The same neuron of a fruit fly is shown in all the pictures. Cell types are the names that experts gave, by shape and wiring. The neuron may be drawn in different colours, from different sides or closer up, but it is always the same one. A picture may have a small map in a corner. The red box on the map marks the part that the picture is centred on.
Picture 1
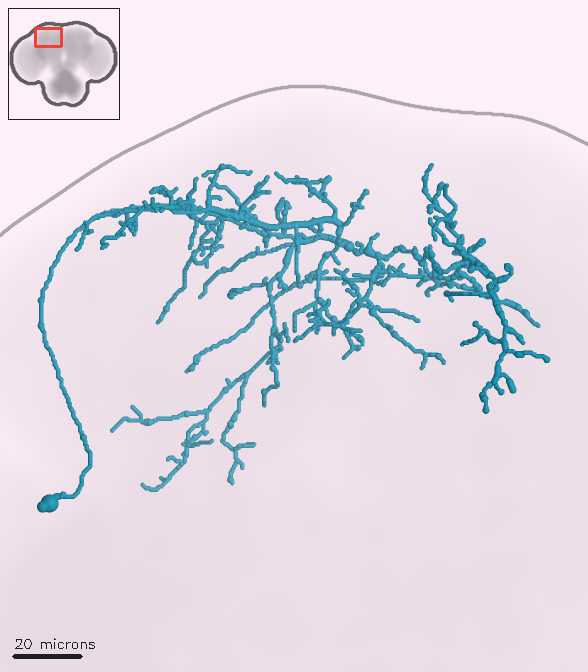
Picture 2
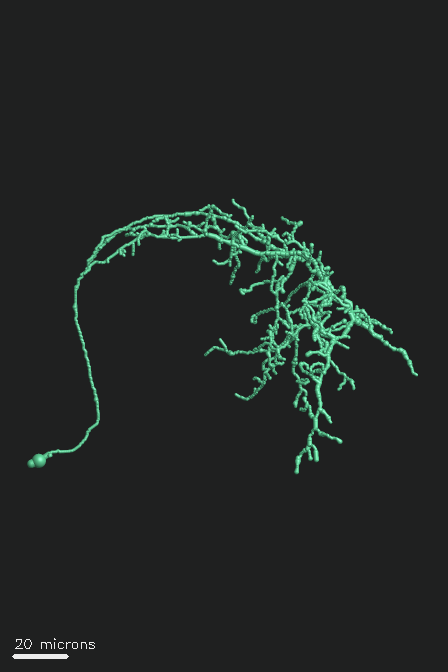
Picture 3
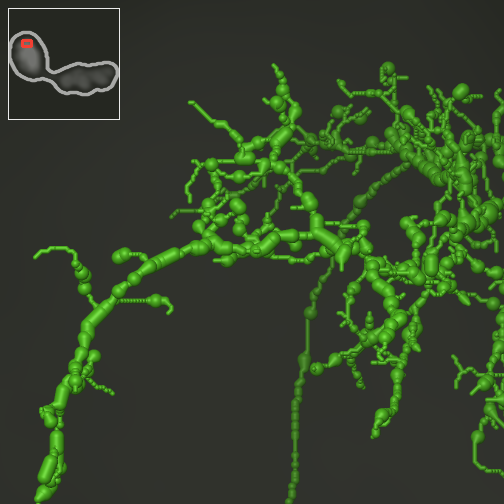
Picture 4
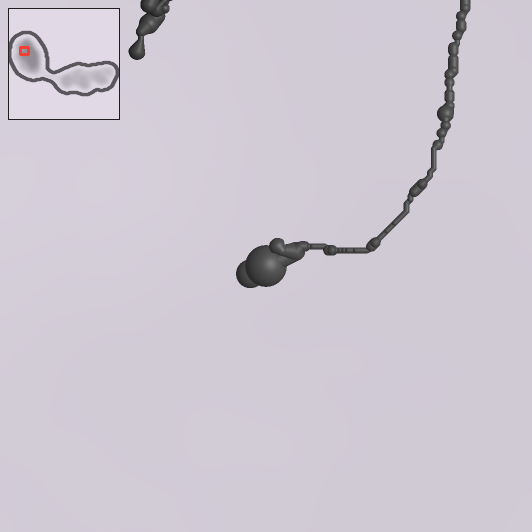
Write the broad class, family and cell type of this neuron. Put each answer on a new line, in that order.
central-brain intrinsic neuron
hemilineage SIPa1_ventral
SLP074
